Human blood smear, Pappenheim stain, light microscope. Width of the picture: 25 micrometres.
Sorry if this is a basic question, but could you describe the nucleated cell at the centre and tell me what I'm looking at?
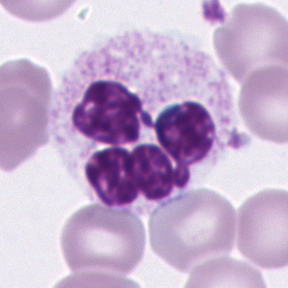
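The chromatin is dark purple and coarsely clumped, and some lobes are joined by thin strands of nuclear material. Very pale cytoplasm fills a wide area around the lobes, with fine lilac-pink granules scattered throughout. This is a segmented neutrophil.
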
